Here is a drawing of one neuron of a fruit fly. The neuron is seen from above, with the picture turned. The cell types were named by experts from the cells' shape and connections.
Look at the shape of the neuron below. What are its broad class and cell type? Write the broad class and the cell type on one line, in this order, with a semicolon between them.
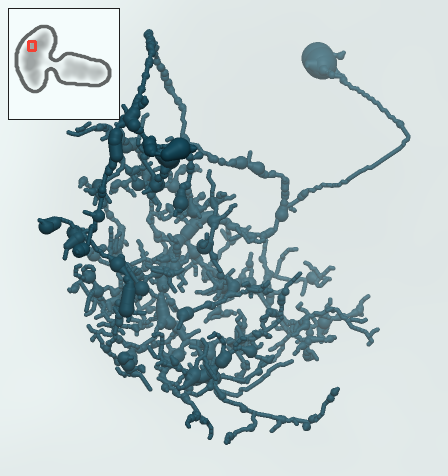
central-brain intrinsic neuron; CB3264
